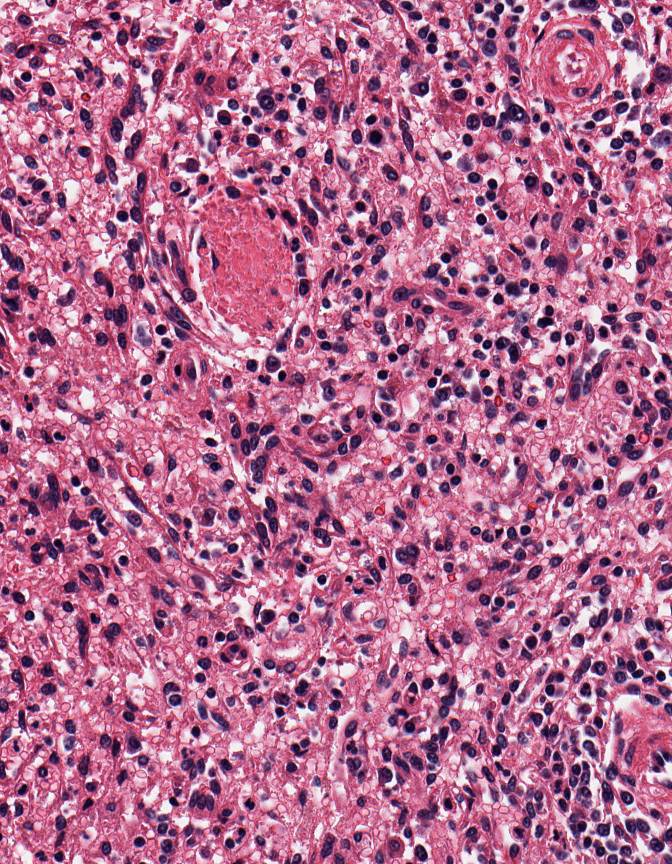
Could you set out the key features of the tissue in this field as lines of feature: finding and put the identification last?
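Vessel lumen: upper left-centre, filled by pink, finely granular material
Vessel wall: small vessel, upper right corner, thick and concentrically layered around a narrow lumen
Lymphocytes: small round dark-staining nuclei, scattered throughout
Larger cells: many, with pale pink finely vacuolated cytoplasm and oval nuclei
Tissue: spleen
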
